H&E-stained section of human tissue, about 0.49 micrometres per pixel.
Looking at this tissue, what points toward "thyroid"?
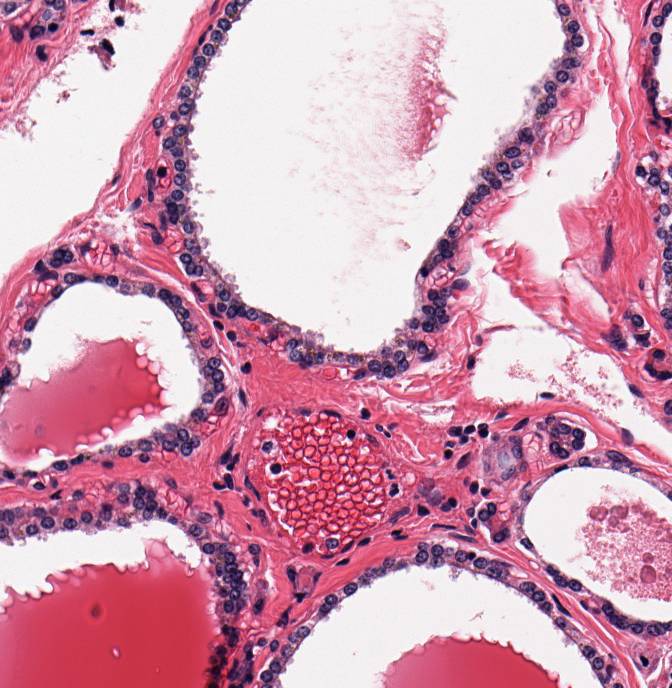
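In this thyroid, closely set rounded and oval spaces fill the field, each lined by epithelium and separated by narrow bands of pink connective tissue.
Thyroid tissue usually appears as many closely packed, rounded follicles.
The spaces here fit that pattern. Each is lined by a single layer of low cuboidal cells with round, dark-staining nuclei.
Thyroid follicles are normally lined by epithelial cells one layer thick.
The lining seen agrees with this.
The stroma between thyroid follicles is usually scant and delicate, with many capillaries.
The narrow bands here are in keeping with that scantness. They consist of wavy pink collagen fibres with scattered thin, elongated nuclei. Near the centre, a small vessel in the stroma is packed with red blood cells.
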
